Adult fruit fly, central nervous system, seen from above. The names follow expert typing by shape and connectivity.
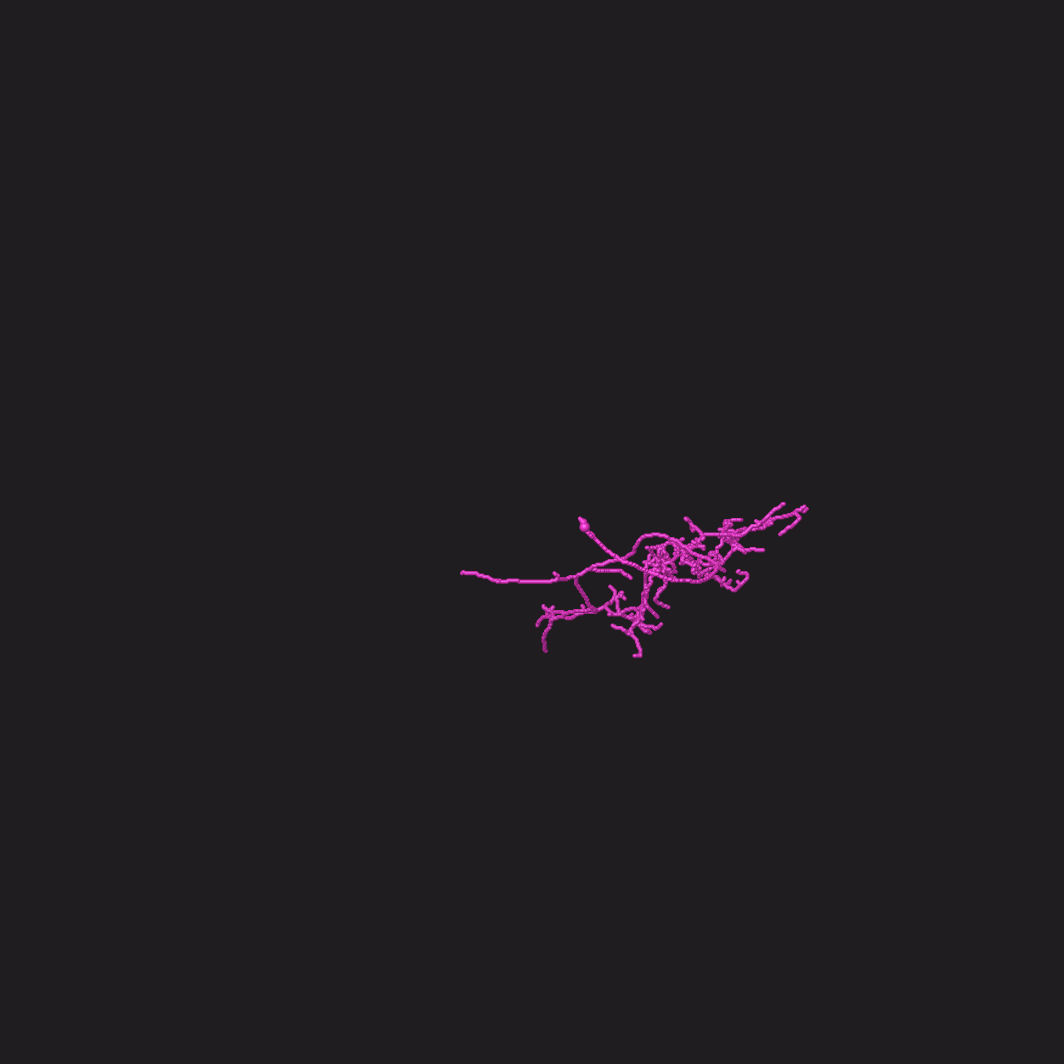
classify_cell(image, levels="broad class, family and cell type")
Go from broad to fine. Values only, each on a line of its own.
central-brain intrinsic neuron
hemilineage SMPp&v1_posterior
CL191_a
